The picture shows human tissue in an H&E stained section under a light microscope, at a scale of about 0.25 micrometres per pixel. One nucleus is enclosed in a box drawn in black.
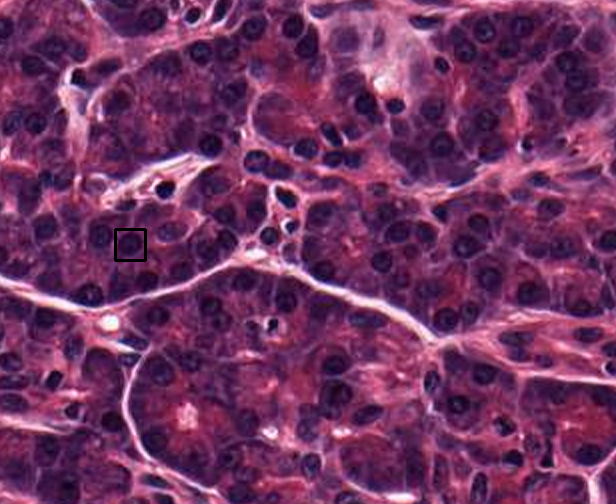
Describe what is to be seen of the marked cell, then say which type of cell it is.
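The nucleus is round, with a smooth, clearly defined edge. The nucleus stains dark and fairly evenly throughout. The cytoplasm is purplish-pink and finely granular, and the cell's outline is hard to trace where it meets the neighbouring cells. The cell lies among closely packed cells in a group, just above a thin pale band of fibres that runs across the field. This is a pancreatic acinar cell.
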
